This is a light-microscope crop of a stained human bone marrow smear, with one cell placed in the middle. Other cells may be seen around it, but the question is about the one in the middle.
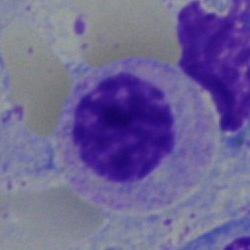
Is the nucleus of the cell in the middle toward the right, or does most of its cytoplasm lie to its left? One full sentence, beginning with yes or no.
No, most of its cytoplasm is found to the right of its nucleus.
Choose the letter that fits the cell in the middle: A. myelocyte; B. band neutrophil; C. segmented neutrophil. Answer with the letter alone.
A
